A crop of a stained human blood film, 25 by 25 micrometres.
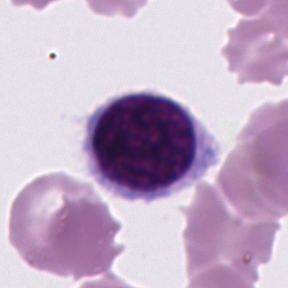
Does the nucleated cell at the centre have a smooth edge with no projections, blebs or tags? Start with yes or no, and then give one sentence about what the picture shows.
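No. The outer edge of the cell is frayed and irregular rather than smooth.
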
